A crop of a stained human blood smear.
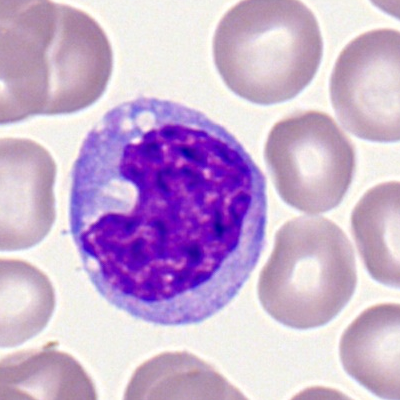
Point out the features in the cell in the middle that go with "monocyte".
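In this monocyte, the nucleus has a deep notch on its left side. Its chromatin is folded and lacy, with pale streaks running through it. The cytoplasm is pale greyish blue, and a few small clear vacuoles lie in it at the upper left.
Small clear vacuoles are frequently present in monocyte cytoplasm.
The vacuoles at the upper left therefore go with the name monocyte.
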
